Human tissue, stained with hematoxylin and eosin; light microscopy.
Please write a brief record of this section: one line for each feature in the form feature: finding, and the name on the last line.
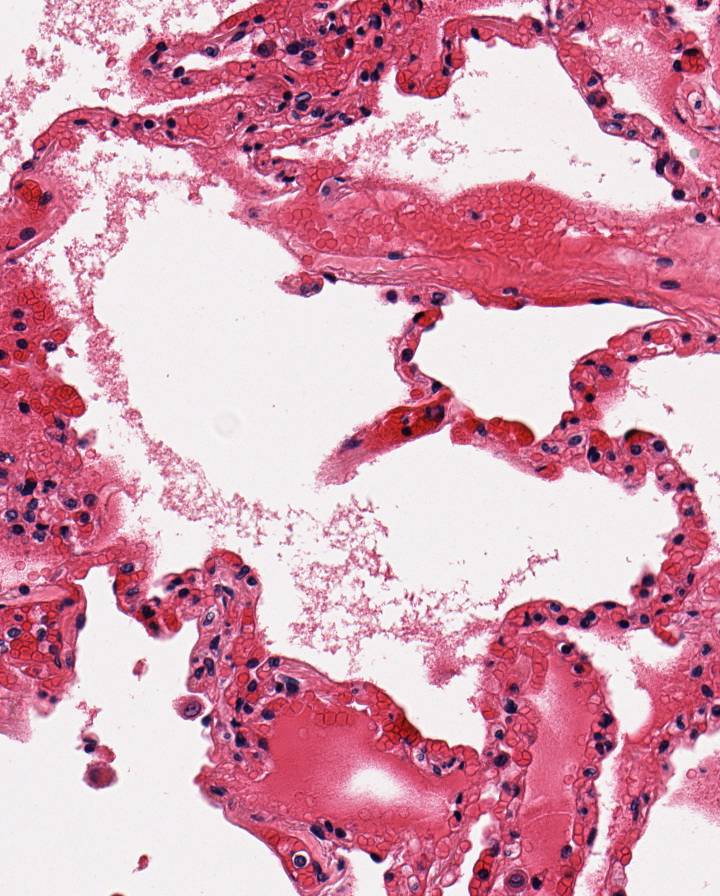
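Walls: thin, branching, lace-like around large empty spaces
Capillaries: crowded with red blood cells, giving walls a bulging, beaded outline
Vessels: two, lower field, smooth pale pink contents, few red cells
Glands: none; no tubes lined by tall epithelium
Name: lung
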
